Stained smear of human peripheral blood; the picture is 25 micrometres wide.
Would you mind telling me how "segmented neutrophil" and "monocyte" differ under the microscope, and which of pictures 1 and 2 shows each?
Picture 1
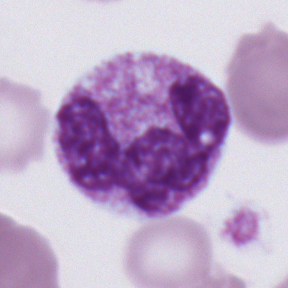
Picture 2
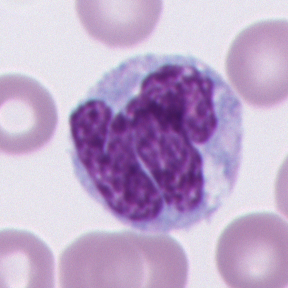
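Let me see: picture 1 is the segmented neutrophil, and picture 2 is the monocyte. In picture 1 the nucleus is divided into lobes along the left, bottom and right of the cell, with dark purple, coarsely clumped chromatin. In picture 2 the nucleus is instead folded into several irregular lobes.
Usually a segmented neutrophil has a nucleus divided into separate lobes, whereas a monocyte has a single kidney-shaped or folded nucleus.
Next the cytoplasm: pale pinkish-lilac in picture 1, clearest in the upper centre between the lobes, and pale grey-blue in picture 2, widest on the right side.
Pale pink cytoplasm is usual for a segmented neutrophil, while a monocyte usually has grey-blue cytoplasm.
Both have fine granules, though: pinkish-violet and filling the cytoplasm in picture 1, faint and purplish dusting it in picture 2. And they are close in size, about 15 micrometres across in picture 1 and about 16 in picture 2.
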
